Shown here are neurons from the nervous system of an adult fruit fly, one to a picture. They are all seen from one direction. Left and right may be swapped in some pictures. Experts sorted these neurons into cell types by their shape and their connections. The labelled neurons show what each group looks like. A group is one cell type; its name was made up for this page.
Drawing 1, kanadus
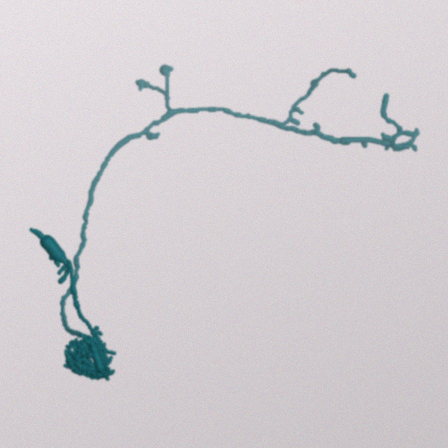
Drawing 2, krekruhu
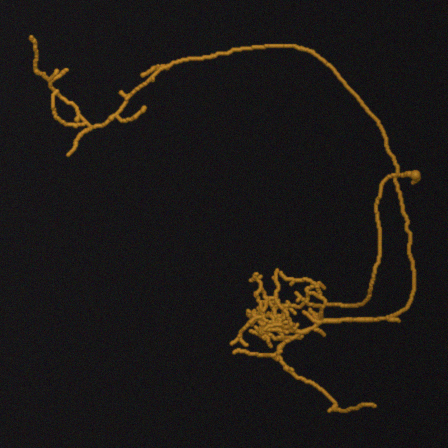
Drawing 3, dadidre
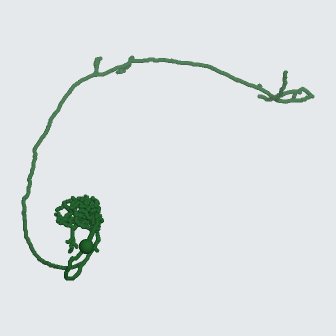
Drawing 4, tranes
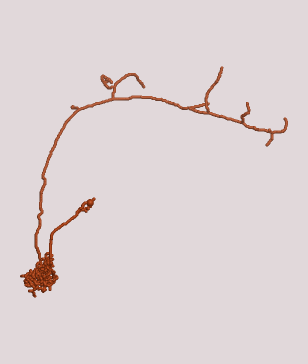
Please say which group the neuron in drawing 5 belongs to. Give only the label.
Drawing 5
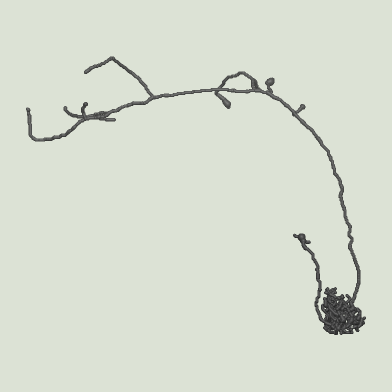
tranes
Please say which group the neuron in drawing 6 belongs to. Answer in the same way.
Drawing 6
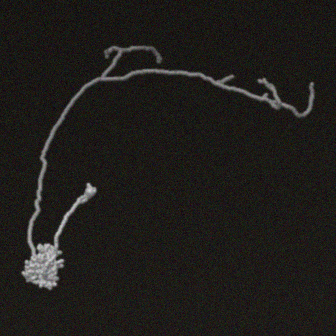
tranes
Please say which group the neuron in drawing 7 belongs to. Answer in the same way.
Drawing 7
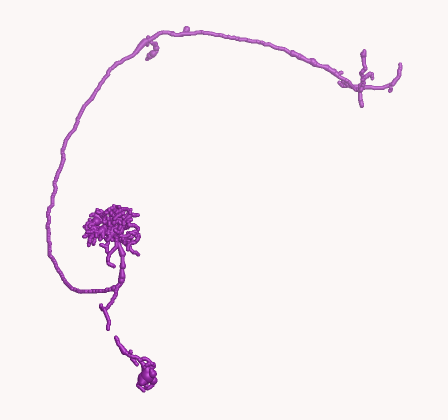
dadidre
